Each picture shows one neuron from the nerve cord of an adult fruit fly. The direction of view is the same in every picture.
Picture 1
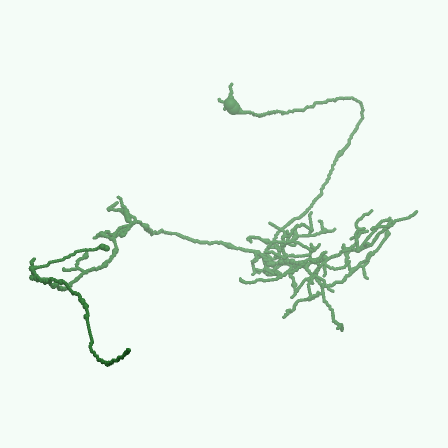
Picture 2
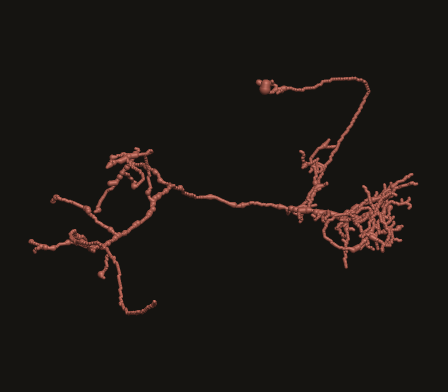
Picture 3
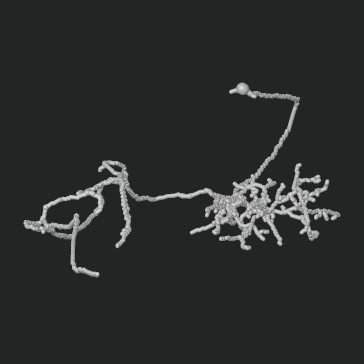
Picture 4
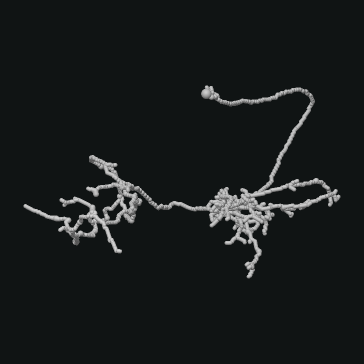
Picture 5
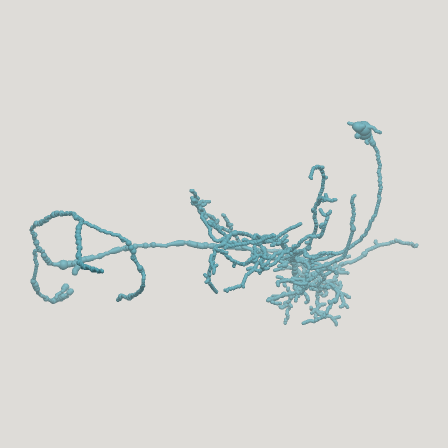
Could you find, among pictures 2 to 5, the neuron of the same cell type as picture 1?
Picture 3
